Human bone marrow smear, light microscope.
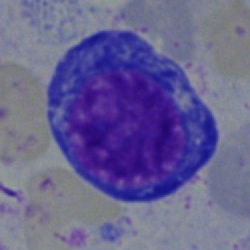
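Proerythroblast in a stained human bone marrow smear. The central cell has a roughly oval outline, and its nucleus takes up more than half of it. The chromatin is clumped and dotted with scattered small pale spots. No granules are seen in the cytoplasm.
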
